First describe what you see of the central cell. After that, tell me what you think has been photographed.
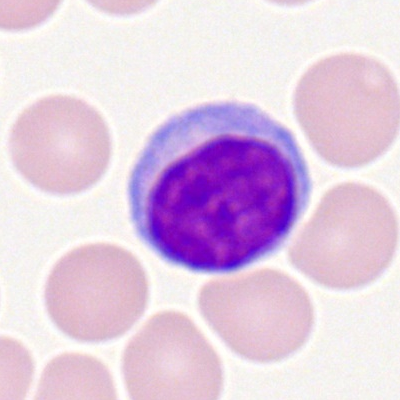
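Round cell, smooth outline. Nucleus fills most of the cell, set toward lower right. Cytoplasm a pale blue rim, widest along upper left. Chromatin dark purple and clumped, paler patches between clumps. Lymphocyte.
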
